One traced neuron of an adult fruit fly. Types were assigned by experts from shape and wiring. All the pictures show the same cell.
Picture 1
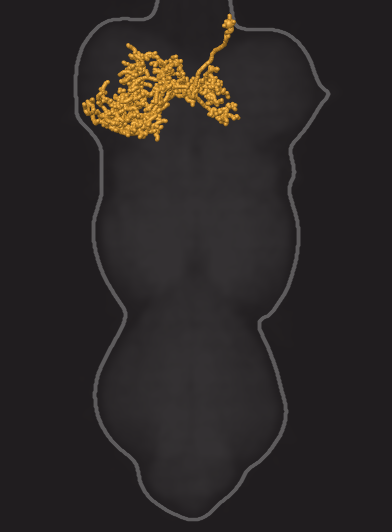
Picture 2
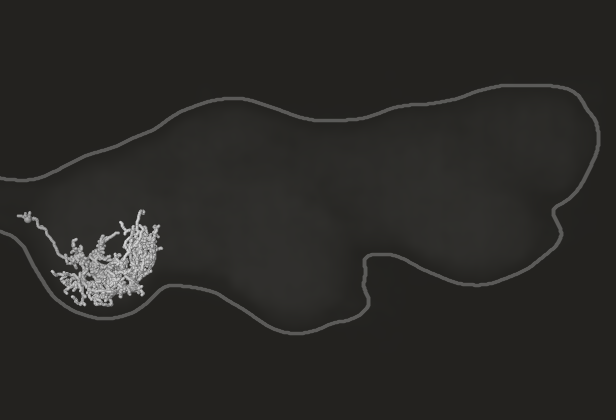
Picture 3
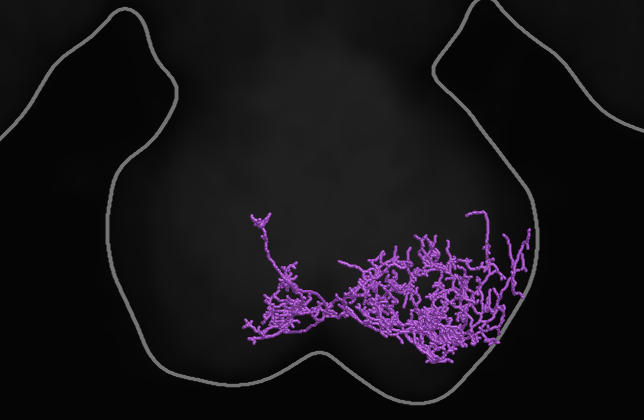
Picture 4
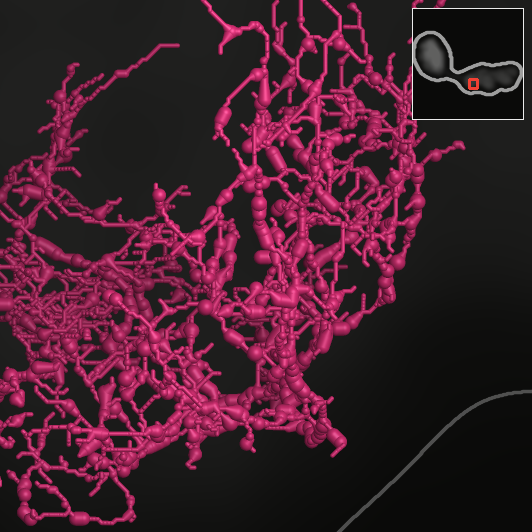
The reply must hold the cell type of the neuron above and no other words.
IN09B008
